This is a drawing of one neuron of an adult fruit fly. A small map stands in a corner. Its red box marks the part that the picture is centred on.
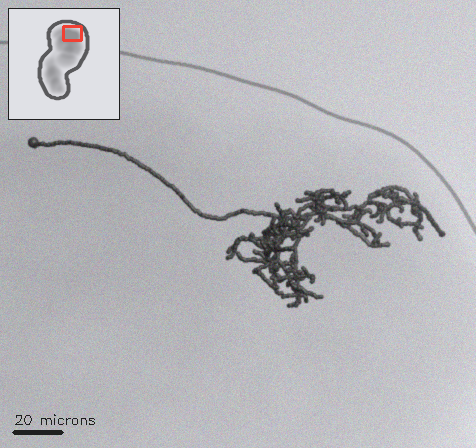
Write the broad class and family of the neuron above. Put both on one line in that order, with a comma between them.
central-brain intrinsic neuron, hemilineage LHa2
